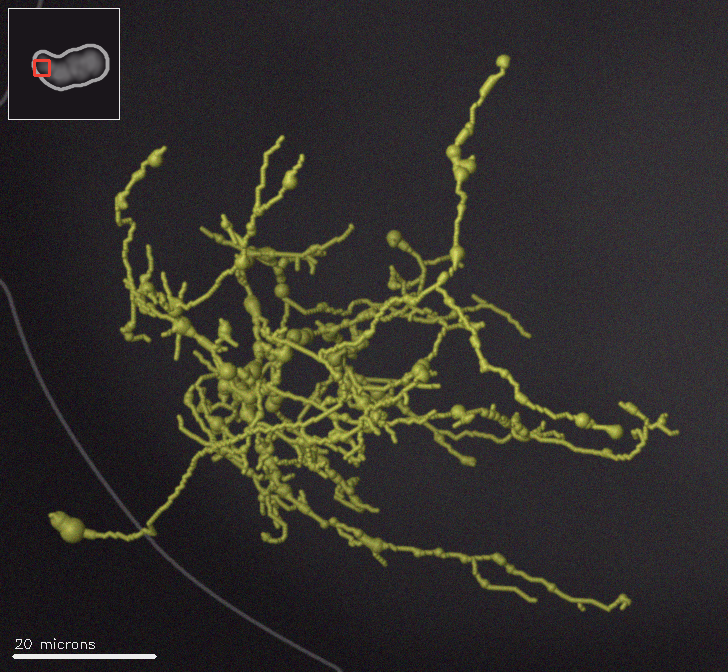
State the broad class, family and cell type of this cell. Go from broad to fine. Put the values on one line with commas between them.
nerve-cord intrinsic neuron, hemilineage 16B, IN16B108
